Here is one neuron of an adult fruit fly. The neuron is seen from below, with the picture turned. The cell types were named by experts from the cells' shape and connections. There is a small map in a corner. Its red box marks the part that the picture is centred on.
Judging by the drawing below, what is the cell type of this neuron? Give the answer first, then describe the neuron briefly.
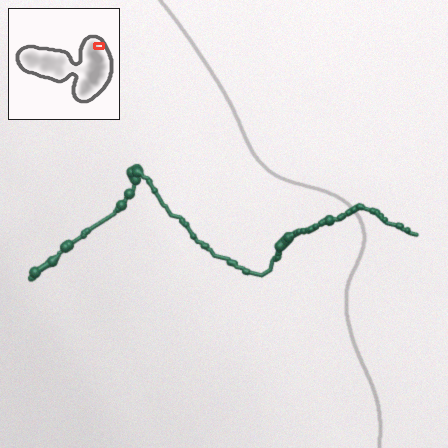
It is of cell type R7p. This is a photoreceptor or other optic-lobe sensory neuron. It lies in the brain. There are a dozen or fewer branch ends.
